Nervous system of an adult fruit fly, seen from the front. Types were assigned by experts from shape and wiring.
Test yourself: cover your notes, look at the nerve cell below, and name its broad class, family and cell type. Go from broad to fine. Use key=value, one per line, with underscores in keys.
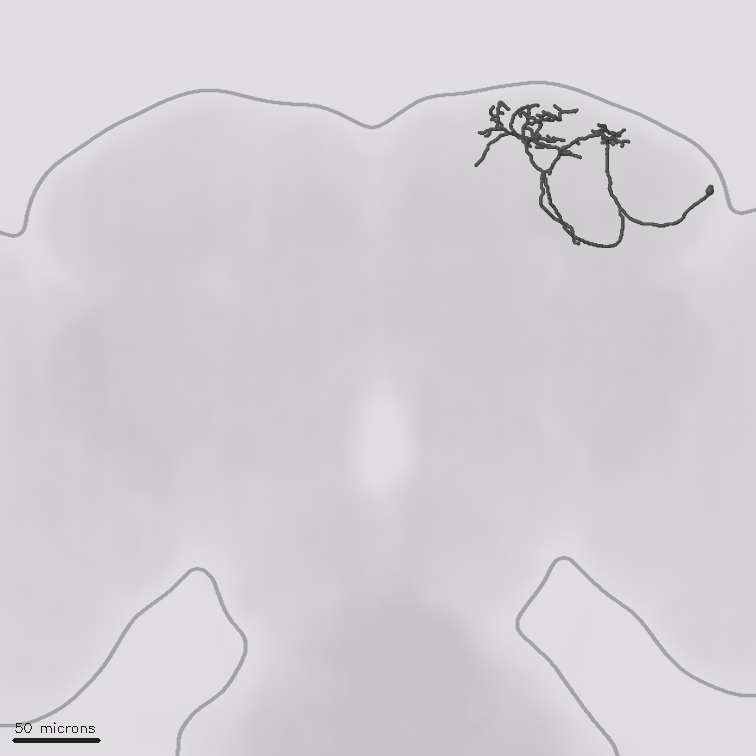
broad_class=central-brain intrinsic neuron
family=hemilineage SLPal1
cell_type=SLP028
